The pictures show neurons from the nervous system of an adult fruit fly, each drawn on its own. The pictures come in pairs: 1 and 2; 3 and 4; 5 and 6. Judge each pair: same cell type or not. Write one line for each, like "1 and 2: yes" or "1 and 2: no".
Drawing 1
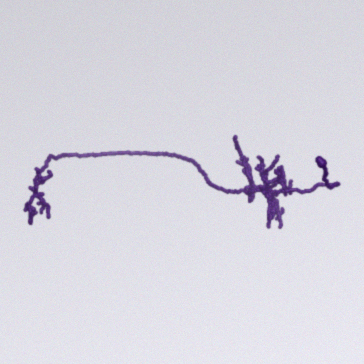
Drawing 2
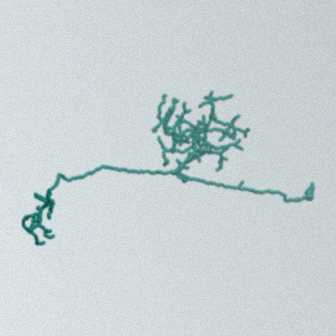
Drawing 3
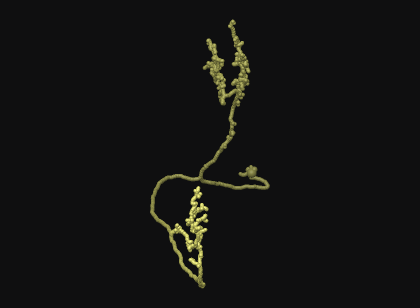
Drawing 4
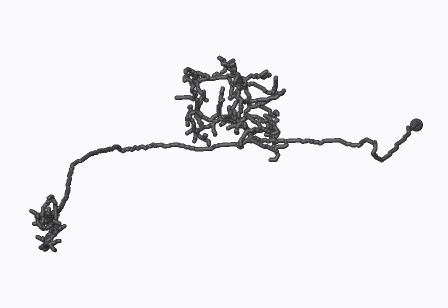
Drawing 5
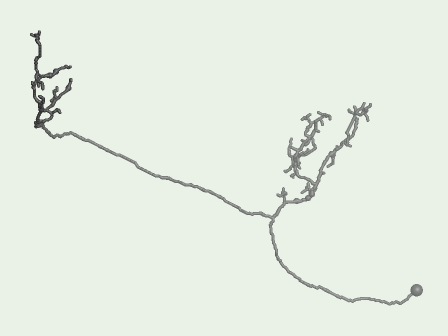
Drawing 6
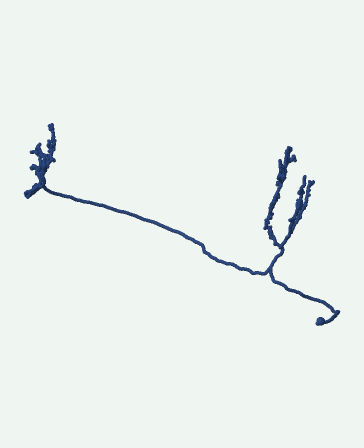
1 and 2: yes
3 and 4: no
5 and 6: yes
